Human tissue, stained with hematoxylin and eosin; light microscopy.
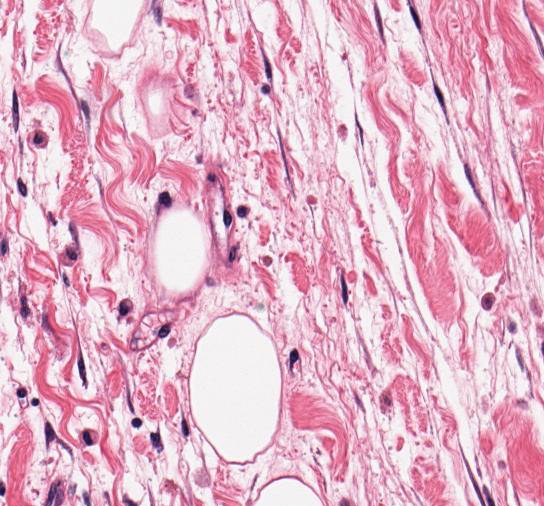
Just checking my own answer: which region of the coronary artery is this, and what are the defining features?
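Tunica adventitia is the tissue shown. The whole field is loose fibrous connective tissue without epithelium. Pink fibre bundles, many of them wavy, run diagonally from upper left to lower right, most clearly in the right half.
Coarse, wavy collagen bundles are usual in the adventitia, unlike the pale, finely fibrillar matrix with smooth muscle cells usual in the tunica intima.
Between them the stroma is pale, wispy and loose, with many clear gaps.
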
